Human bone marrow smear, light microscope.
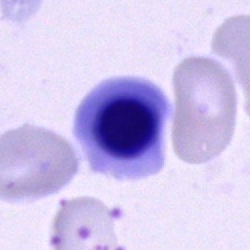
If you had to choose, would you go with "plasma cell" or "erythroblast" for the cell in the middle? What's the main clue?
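Erythroblast, not plasma cell. Deciding point: cytoplasm lilac-blue rather than deep blue.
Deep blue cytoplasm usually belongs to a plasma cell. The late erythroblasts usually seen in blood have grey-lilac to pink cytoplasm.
Also seen: chromatin very dark and dense, with little visible texture; no nucleoli; outline slightly angular rather than smoothly round.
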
